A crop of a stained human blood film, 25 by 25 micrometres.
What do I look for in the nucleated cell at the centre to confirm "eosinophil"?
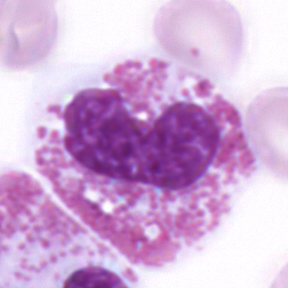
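Much of what is shown fits an eosinophil, beginning with the nucleus, which has two lobes.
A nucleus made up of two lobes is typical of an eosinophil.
The cytoplasm is packed with coarse, round, orange-pink granules, all of similar size.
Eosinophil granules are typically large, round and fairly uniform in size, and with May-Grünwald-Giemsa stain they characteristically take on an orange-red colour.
So the shape, evenness and colour of these granules go with the eosinophil, as does the two-lobed nucleus. In addition, a few small clear spaces lie among the granules.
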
